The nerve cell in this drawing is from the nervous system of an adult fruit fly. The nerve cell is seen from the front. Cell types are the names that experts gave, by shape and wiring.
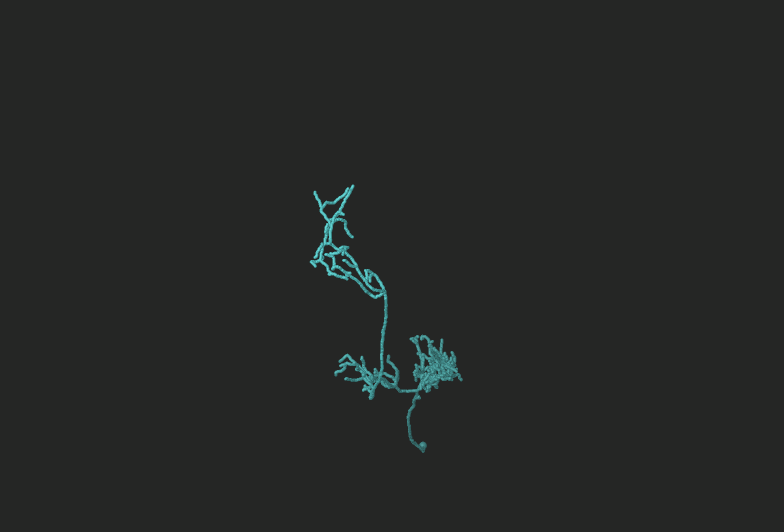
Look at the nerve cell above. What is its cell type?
AN06B044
